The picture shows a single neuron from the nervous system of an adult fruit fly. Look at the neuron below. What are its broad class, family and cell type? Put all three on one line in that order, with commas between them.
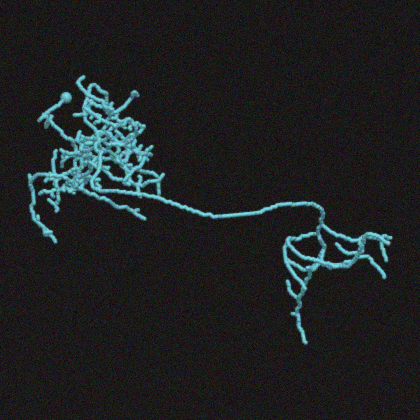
central-brain intrinsic neuron, hemilineage DM5_central, IB076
